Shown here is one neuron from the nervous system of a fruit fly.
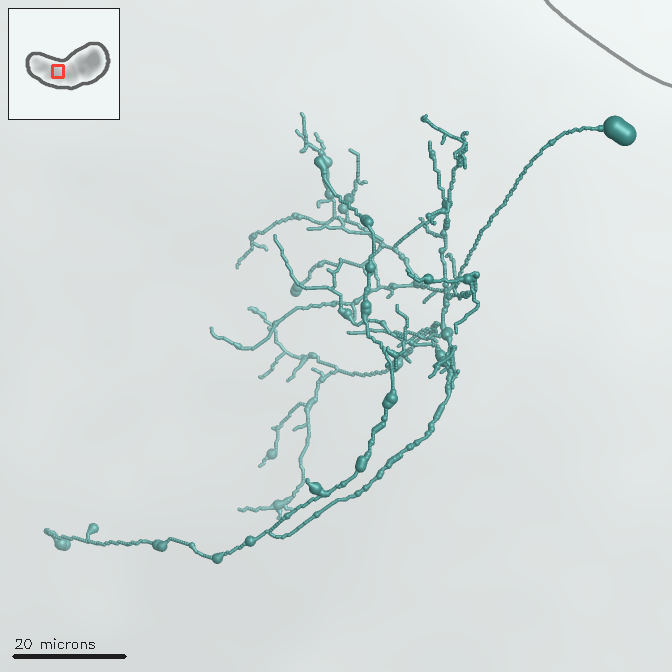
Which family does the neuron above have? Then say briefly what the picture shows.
The family is hemilineage 09A. It is a nerve-cord intrinsic neuron. The cell body is at the upper right of the picture. From left to right in the picture it spans about 100 microns. The picture shows dozens of branch ends.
